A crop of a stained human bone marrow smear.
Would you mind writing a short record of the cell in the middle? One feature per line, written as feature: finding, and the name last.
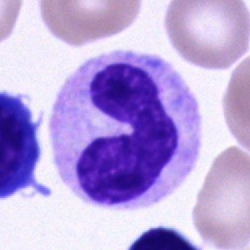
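Outline: round and smooth
Nucleus: horseshoe-curved, notch opening to the left
Chromatin: dark purple, coarsely clumped
Nucleoli: none visible
Name: band neutrophil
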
